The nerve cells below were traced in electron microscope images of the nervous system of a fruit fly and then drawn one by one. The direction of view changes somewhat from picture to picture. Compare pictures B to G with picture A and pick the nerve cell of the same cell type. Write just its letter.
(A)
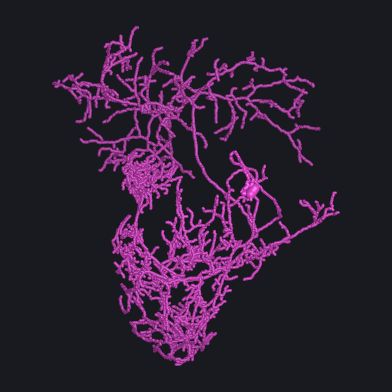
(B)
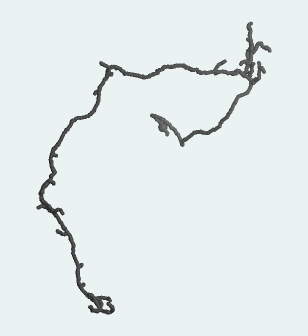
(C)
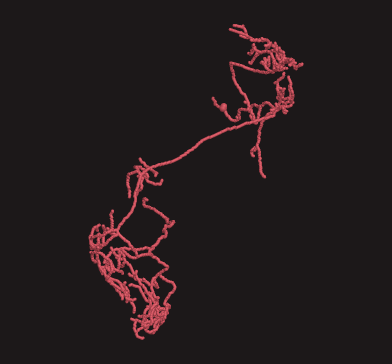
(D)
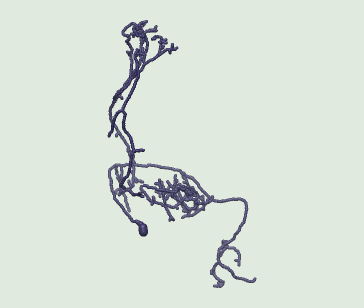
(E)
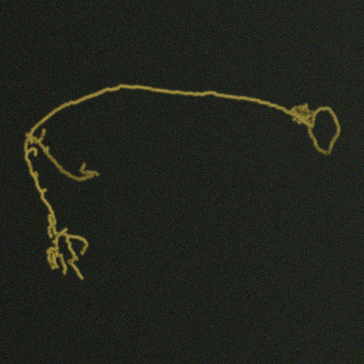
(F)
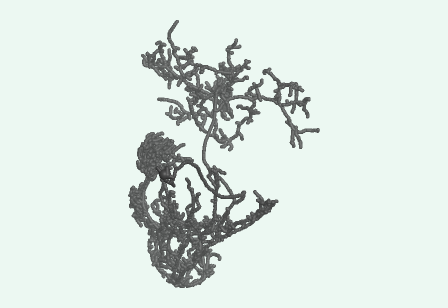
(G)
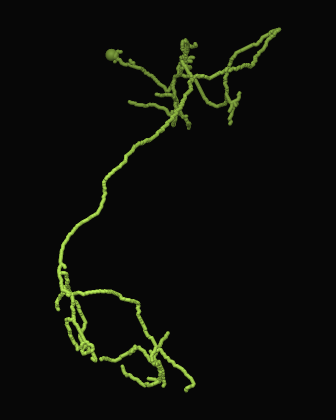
F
